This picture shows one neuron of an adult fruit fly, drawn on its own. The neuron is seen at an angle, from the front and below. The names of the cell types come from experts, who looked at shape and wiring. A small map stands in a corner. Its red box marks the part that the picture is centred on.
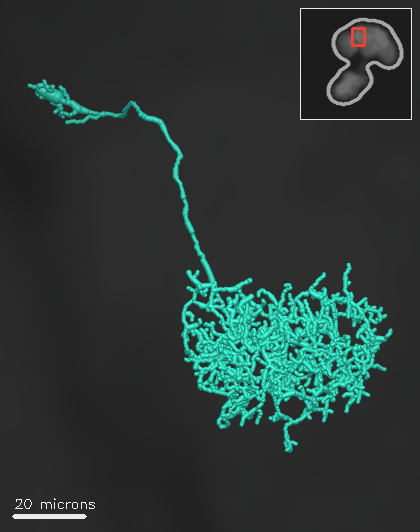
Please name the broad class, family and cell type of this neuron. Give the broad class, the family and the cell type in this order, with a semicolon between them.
central-brain intrinsic neuron; hemilineage VLPl4_anterior; AVLP419_a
